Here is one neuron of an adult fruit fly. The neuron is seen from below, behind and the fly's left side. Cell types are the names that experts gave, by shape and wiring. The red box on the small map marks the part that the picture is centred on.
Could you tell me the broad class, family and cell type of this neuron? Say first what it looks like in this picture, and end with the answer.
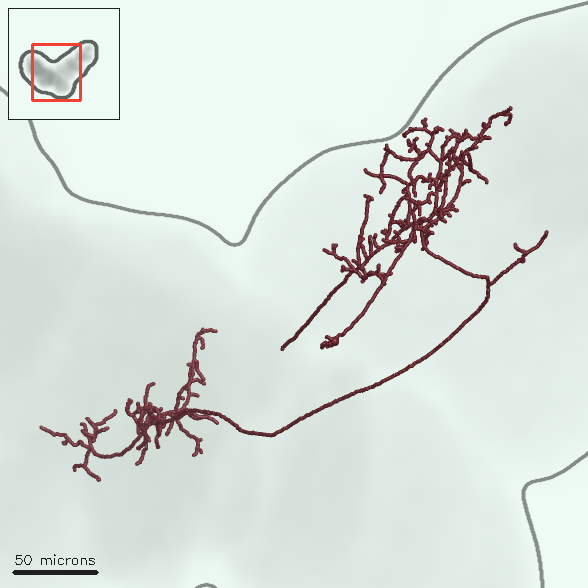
The cell body can be seen in the middle of the picture. From left to right in the picture it spans about 300 microns. Dozens of branch ends can be seen. This is an ascending neuron. Its family is hemilineage 07B. The cell type is AN07B037_a.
